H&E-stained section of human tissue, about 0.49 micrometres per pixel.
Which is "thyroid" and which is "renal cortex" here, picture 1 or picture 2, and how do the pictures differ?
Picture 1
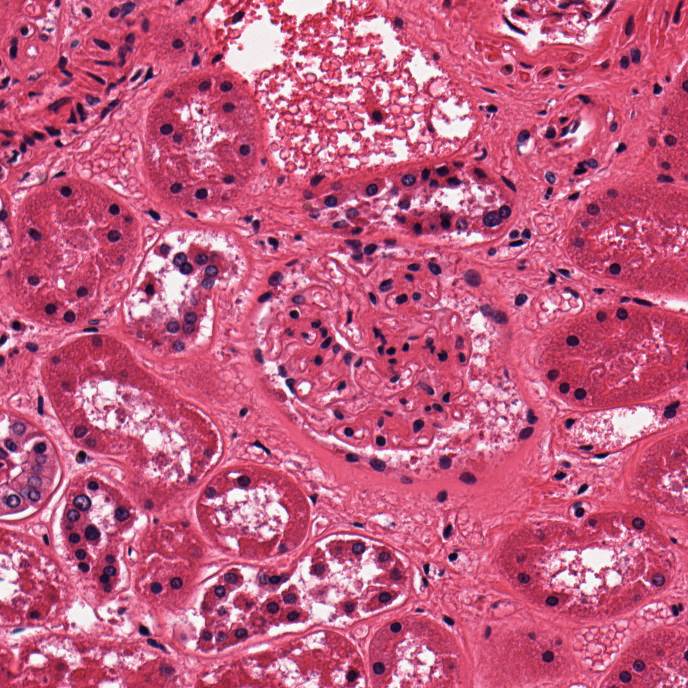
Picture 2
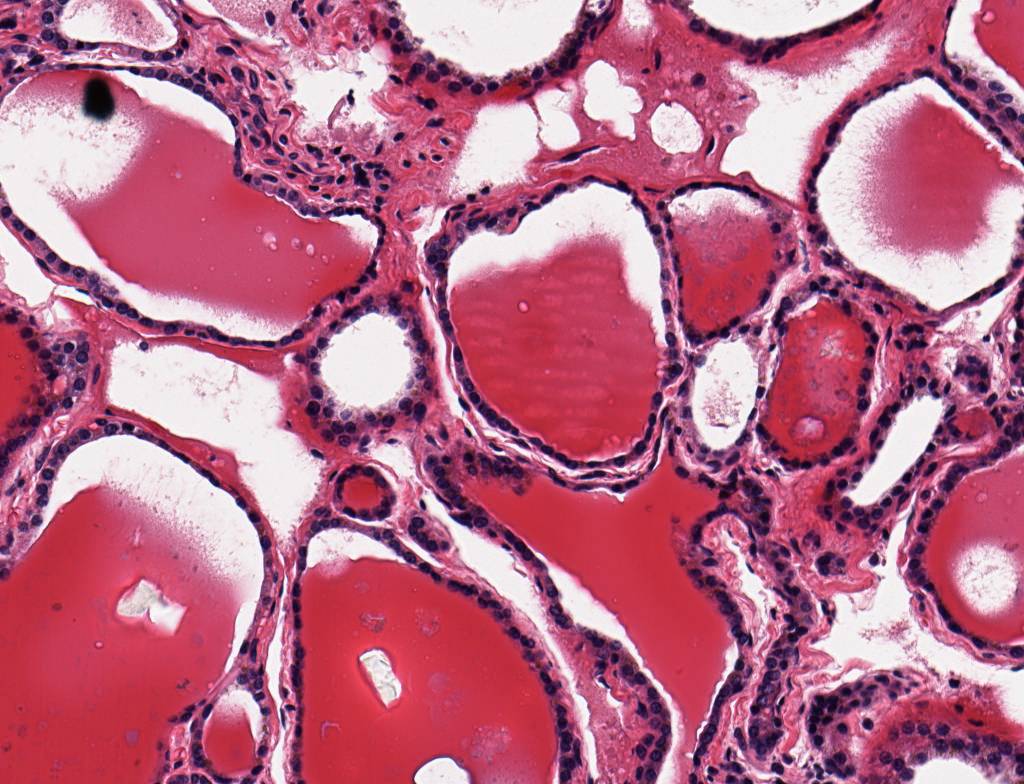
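Renal cortex in picture 1, thyroid in picture 2. Picture 1: tubules, mostly round to oval in cross-section, fill most of the field, most lined by cuboidal cells with abundant pink granular cytoplasm and round dark nuclei. Scant stroma between them, thin pink bands with a few small nuclei; vessel packed with red blood cells at top centre. Picture 2: follicles, most filled with homogeneous pink-red colloid, in many paler or pulled away at the edge beside the epithelium. Single lining layer, flattened to low cuboidal; small, round, dark-staining nuclei of fairly uniform size.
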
